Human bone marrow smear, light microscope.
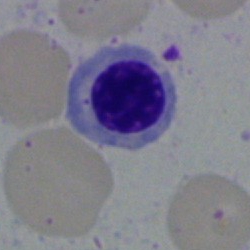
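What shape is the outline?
Round and smooth.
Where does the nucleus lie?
Slightly off-centre to the right, with the wider band of cytoplasm on the left and a complete cytoplasmic ring around it.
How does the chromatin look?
Dark purple and coarsely clumped.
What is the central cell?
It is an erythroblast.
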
